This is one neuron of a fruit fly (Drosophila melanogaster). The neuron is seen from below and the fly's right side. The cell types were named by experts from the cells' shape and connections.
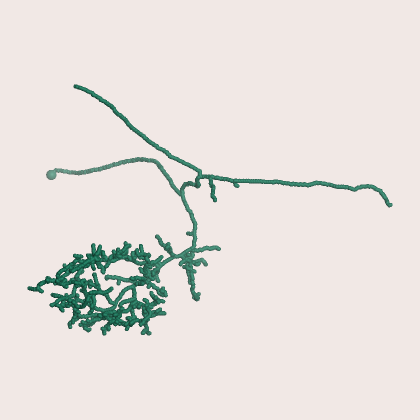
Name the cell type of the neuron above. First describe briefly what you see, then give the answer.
Its cell body lies on the left of the picture. Dozens of branch ends can be seen. It is a nerve-cord intrinsic neuron. Its cell type is IN23B047.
